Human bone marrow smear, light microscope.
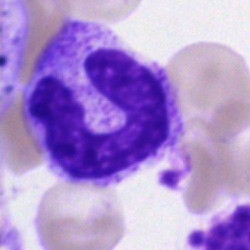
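Band neutrophil, its nucleus a thick curved band bent into a horseshoe. Notice that the opening of the horseshoe faces the top of the picture. Take a moment over the chromatin, which is dark purple and coarsely clumped. Then look around it, where fine purple granules dot the cytoplasm.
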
